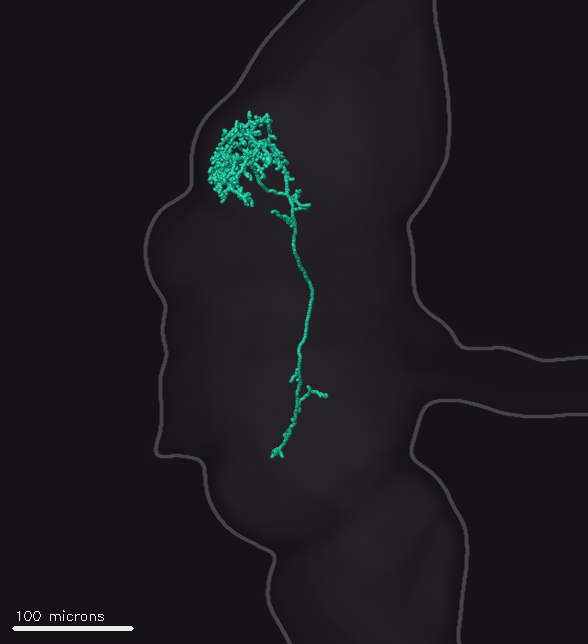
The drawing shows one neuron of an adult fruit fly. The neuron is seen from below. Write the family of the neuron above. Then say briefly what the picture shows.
Its family is hemilineage VLPl&p2_lateral. This is a central-brain intrinsic neuron. It is in the brain and does not reach the nerve cord. The cell body can be seen at the top of the picture. From top to bottom in the picture it spans about 300 microns.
